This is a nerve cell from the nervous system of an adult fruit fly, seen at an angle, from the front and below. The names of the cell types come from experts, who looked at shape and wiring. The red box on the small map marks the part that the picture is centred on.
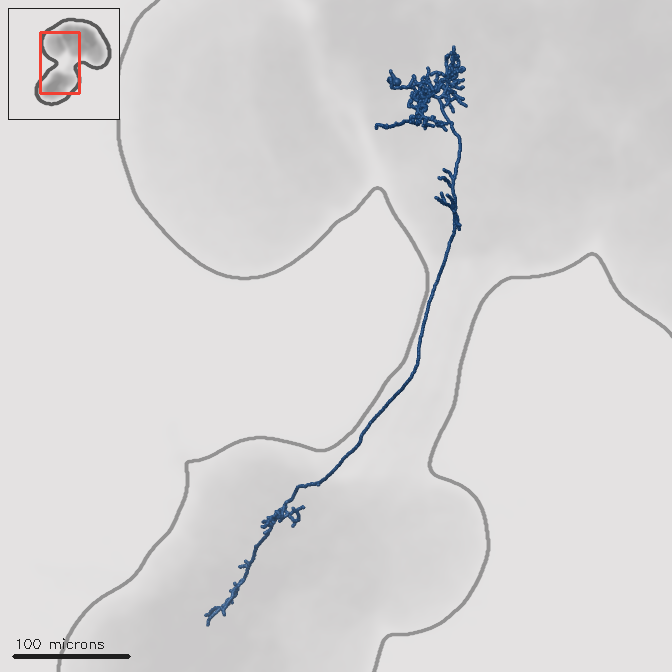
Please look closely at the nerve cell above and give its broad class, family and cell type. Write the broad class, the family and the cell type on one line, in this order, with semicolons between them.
descending neuron; DNp; DNp41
